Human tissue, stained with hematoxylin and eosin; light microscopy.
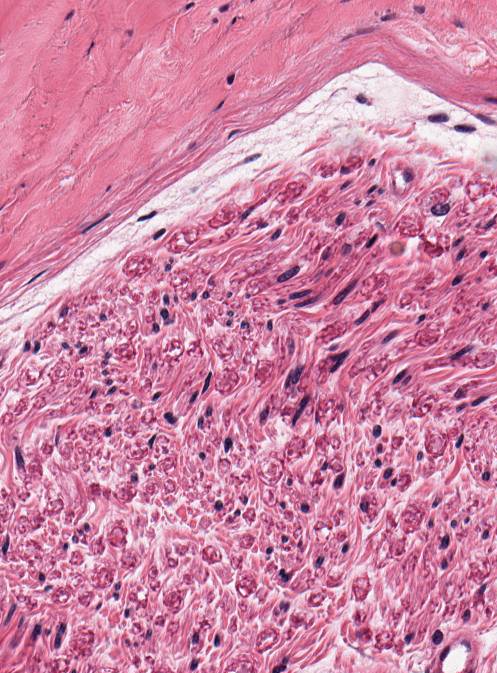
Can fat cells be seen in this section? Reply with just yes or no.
No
